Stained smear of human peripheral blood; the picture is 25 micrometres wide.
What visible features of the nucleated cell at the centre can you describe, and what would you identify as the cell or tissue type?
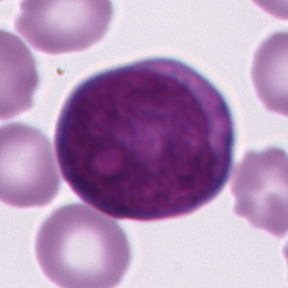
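Look first at the edge: the cell is round and smooth. Inside the nucleus, toward its lower left, sits a pale round nucleolus. The cytoplasm is bluish-violet, and you'll find no granules in it. This cell is a myeloblast.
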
